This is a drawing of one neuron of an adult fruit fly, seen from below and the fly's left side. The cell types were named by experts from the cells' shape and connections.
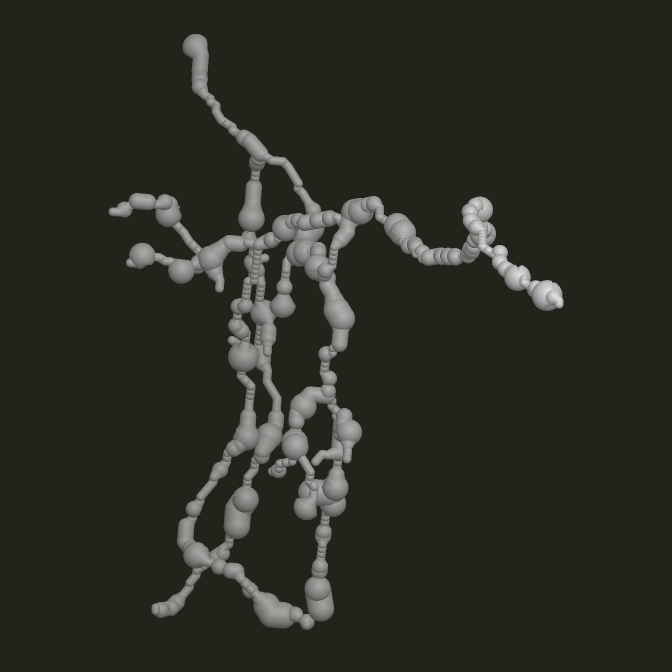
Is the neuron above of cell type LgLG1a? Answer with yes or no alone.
no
